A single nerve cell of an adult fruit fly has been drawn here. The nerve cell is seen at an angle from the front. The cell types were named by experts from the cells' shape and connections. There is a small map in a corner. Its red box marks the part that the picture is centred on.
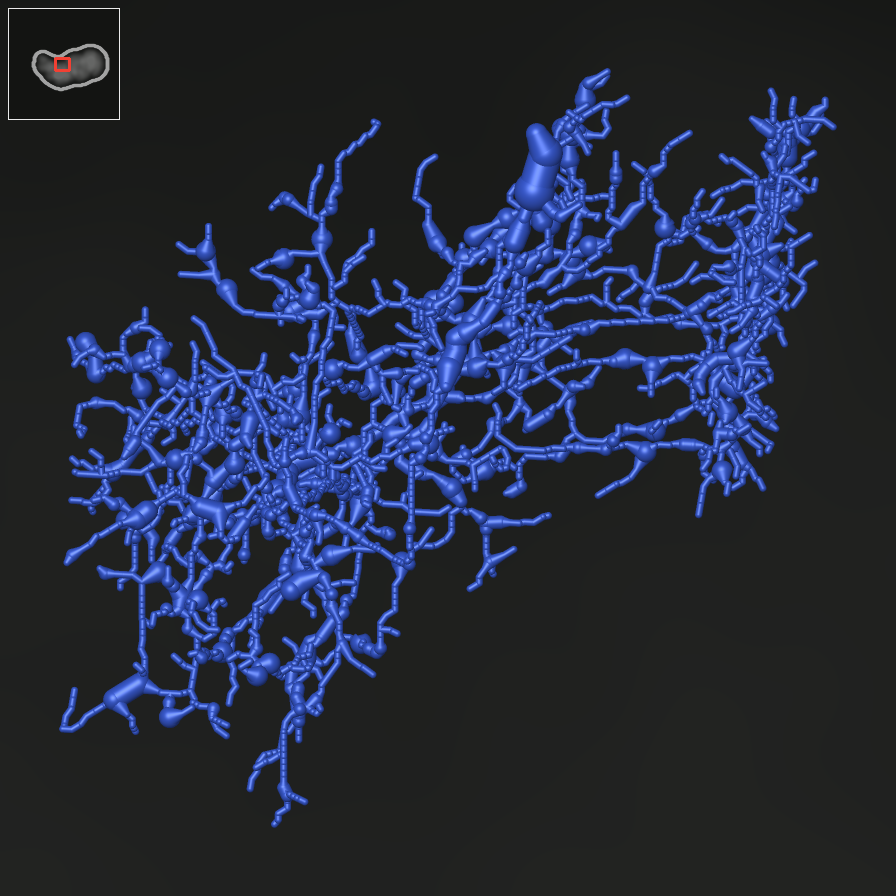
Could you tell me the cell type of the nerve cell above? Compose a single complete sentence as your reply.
This nerve cell counts as a member of the cell type TmY15.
